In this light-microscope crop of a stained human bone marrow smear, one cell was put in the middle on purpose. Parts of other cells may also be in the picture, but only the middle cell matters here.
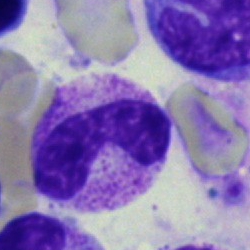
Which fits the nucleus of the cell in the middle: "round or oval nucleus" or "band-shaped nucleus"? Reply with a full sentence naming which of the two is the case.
The nucleus of the cell is curved into a band that has no separate lobes.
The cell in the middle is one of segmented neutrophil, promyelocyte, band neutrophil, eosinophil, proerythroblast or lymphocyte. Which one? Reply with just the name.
band neutrophil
